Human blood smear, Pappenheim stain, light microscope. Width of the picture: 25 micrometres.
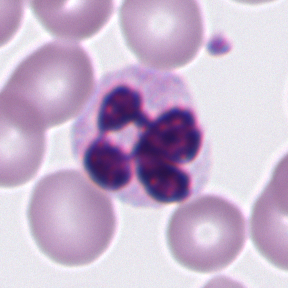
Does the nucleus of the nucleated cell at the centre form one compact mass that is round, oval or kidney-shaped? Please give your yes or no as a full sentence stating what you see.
No, there is a nucleus split into distinct lobes in this cell.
